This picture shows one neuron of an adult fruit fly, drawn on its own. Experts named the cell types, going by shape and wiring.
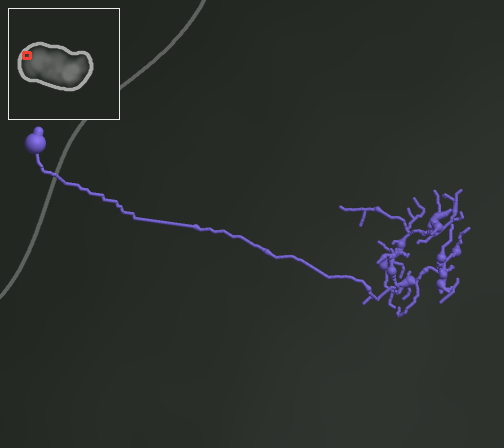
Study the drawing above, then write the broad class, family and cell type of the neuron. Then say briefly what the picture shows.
This is an optic-lobe intrinsic neuron. Its family is Cm. Its cell type is Cm4. In this view it is wider than it is tall.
